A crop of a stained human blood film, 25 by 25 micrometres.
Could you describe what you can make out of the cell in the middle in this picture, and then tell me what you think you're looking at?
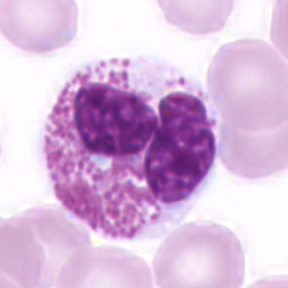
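Roughly round, then, and smooth at the edge. Two lobes make up the nucleus, its dark purple chromatin coarsely clumped. Coarse pinkish-red granules fill the cytoplasm. So this is an eosinophil.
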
